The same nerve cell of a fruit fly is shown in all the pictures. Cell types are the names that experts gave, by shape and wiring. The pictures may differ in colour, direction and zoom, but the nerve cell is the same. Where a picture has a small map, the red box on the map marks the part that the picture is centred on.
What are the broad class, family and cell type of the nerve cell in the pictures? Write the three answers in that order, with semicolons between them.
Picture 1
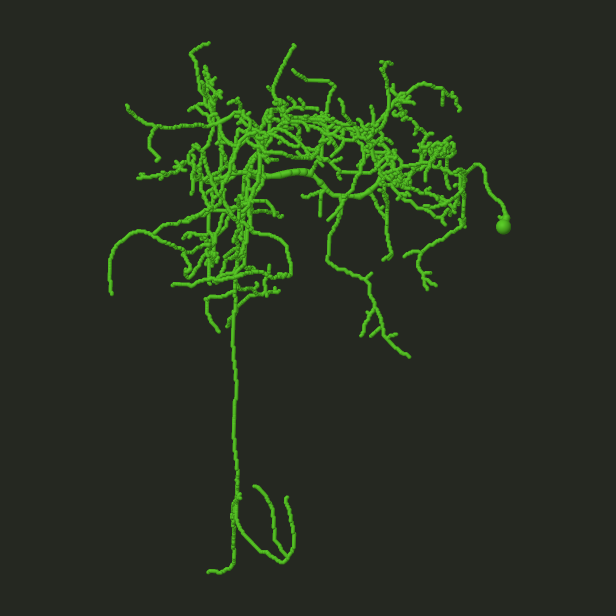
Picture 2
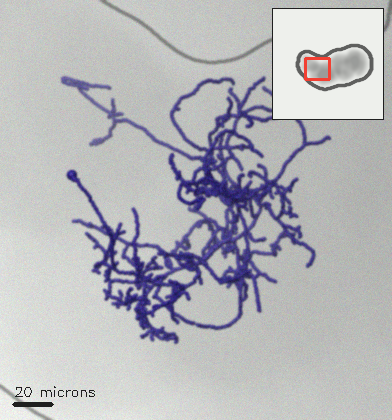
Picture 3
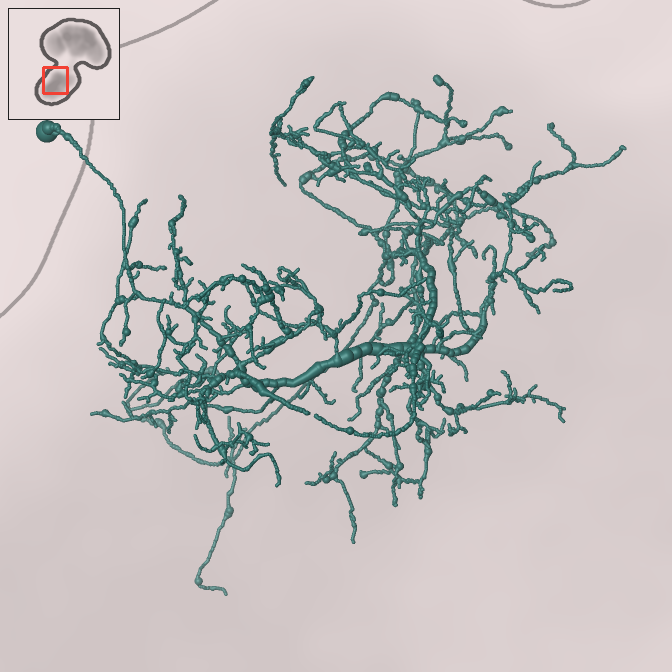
nerve-cord intrinsic neuron; hemilineage 17A; IN17A032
